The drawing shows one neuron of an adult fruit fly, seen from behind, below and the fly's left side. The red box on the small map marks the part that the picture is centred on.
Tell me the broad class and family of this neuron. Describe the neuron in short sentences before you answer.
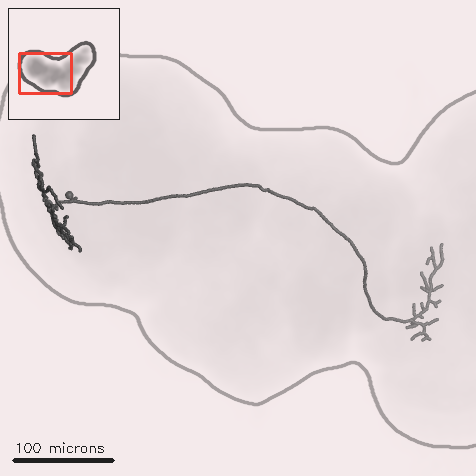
Its cell body lies on the left of the picture. From left to right in the picture it spans about 400 microns. It is a visual projection neuron. The family is hemilineage VPNl&d1_lateral.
